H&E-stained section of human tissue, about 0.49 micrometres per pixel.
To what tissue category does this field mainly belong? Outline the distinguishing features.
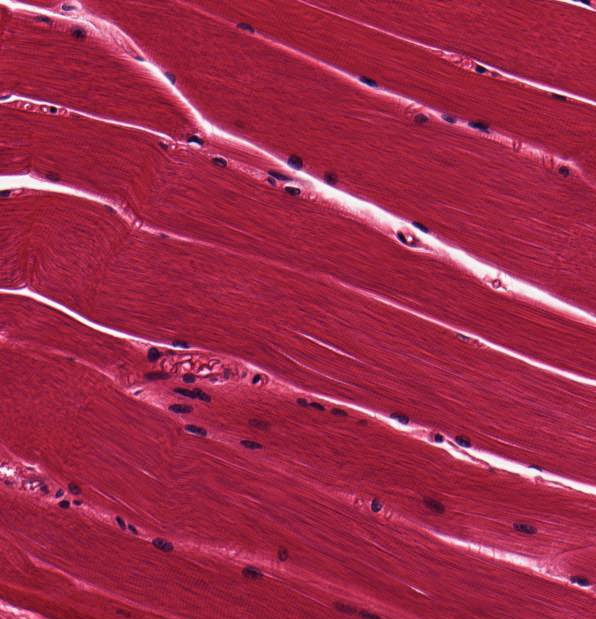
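The field mainly shows skeletal muscle. The nuclei are flattened, elongated and placed at the edges of the fibres.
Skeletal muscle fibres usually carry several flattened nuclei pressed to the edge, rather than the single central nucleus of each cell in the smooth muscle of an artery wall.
The fibres run side by side, unbranched and not joining one another, their cytoplasm a deep, even pink.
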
